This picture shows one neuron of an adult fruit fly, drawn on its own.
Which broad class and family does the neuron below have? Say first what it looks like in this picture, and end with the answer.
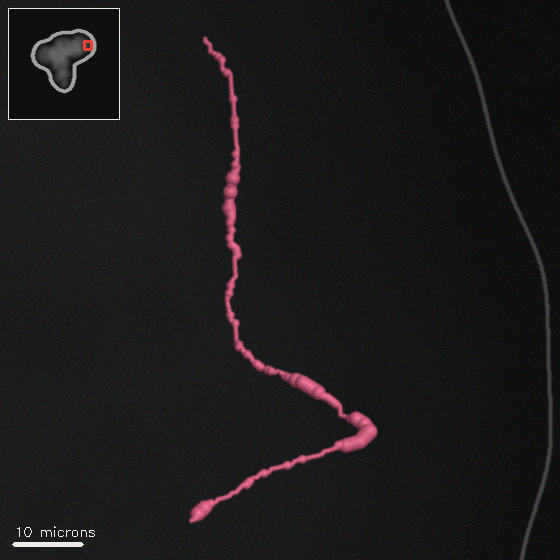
The drawing shows no cell body. By the scale bar it is about 70 microns tall in this view. It has a dozen or fewer branch ends. Its broad class is photoreceptor or other optic-lobe sensory neuron. The name of its family is class visual.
